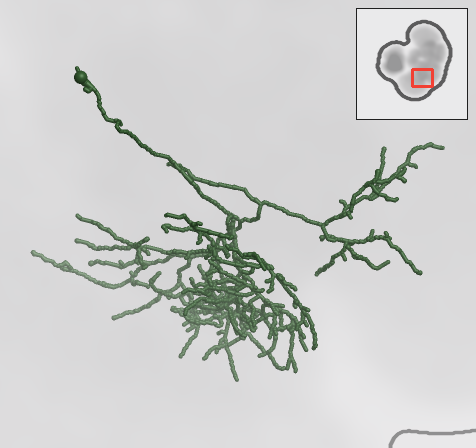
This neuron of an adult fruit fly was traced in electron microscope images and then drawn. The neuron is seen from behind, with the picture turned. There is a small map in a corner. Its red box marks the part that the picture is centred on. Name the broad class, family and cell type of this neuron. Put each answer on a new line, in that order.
visual projection neuron
LT
LT68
